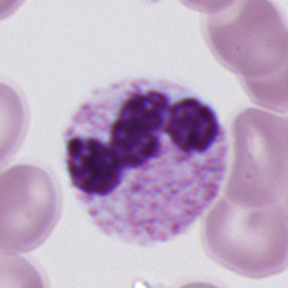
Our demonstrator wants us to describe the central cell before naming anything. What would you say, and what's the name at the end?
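A round, smooth outline encloses this cell. Its nucleus is divided into three lobes, joined to one another and lined up from lower left to upper right. More of the pale cytoplasm lies below the nucleus than above it. It is a segmented neutrophil.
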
